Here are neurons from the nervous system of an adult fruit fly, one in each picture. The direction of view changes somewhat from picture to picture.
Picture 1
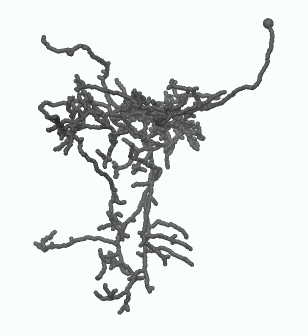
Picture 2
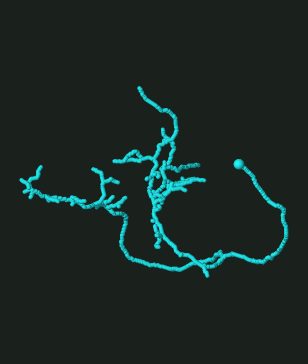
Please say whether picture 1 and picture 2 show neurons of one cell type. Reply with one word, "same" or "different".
different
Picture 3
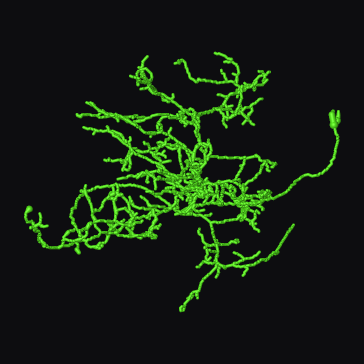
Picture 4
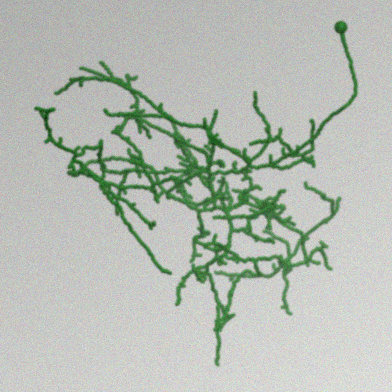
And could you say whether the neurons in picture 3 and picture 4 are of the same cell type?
different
